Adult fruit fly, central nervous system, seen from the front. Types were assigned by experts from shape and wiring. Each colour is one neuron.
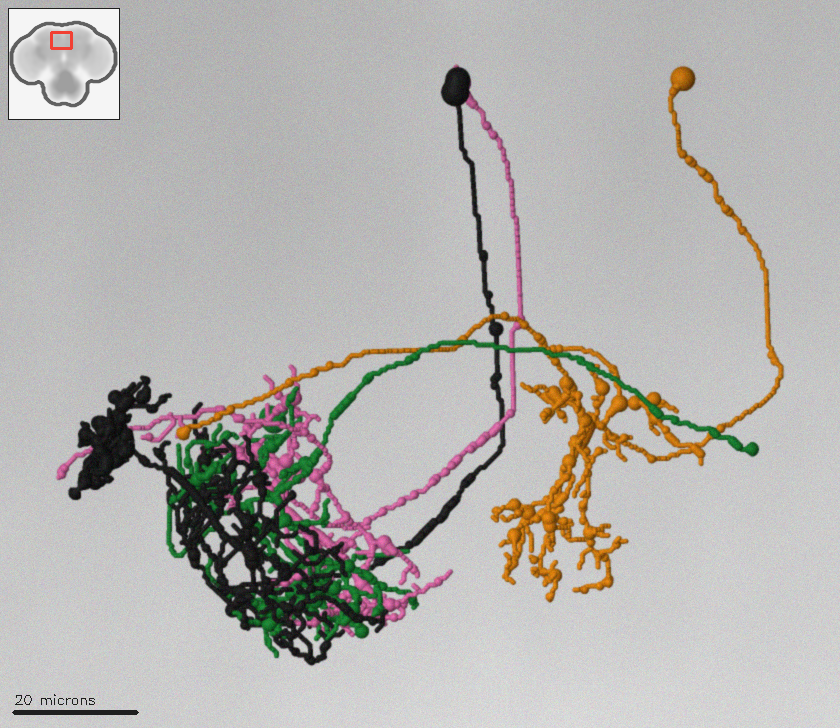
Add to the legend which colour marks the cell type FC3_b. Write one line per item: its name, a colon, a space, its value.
colour: pink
